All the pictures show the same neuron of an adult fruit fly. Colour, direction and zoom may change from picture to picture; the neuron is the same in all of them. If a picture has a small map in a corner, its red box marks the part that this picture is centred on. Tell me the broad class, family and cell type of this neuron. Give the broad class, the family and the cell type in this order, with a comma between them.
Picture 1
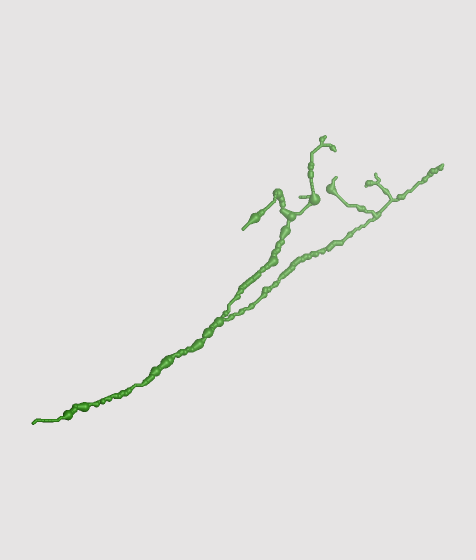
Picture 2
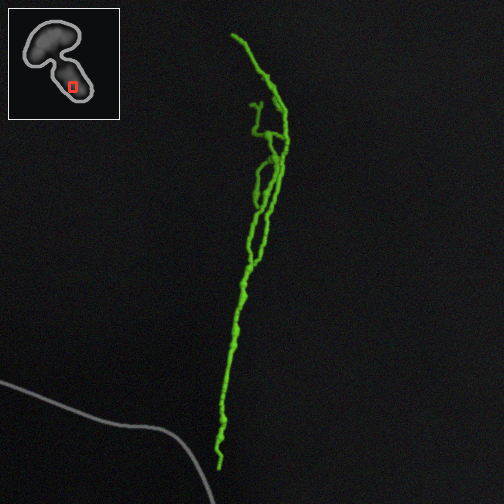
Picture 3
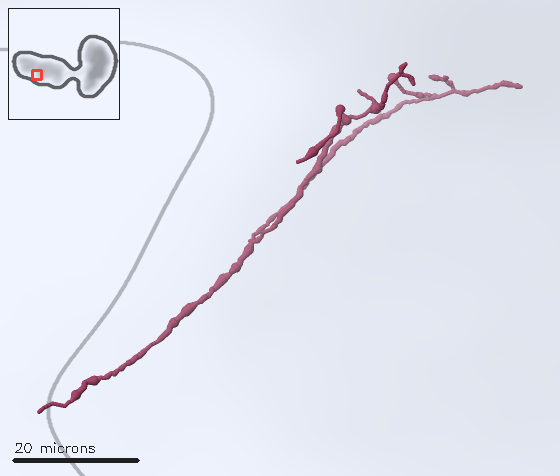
sensory neuron entering the nerve cord, class mechanosensory tactile, SNta37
